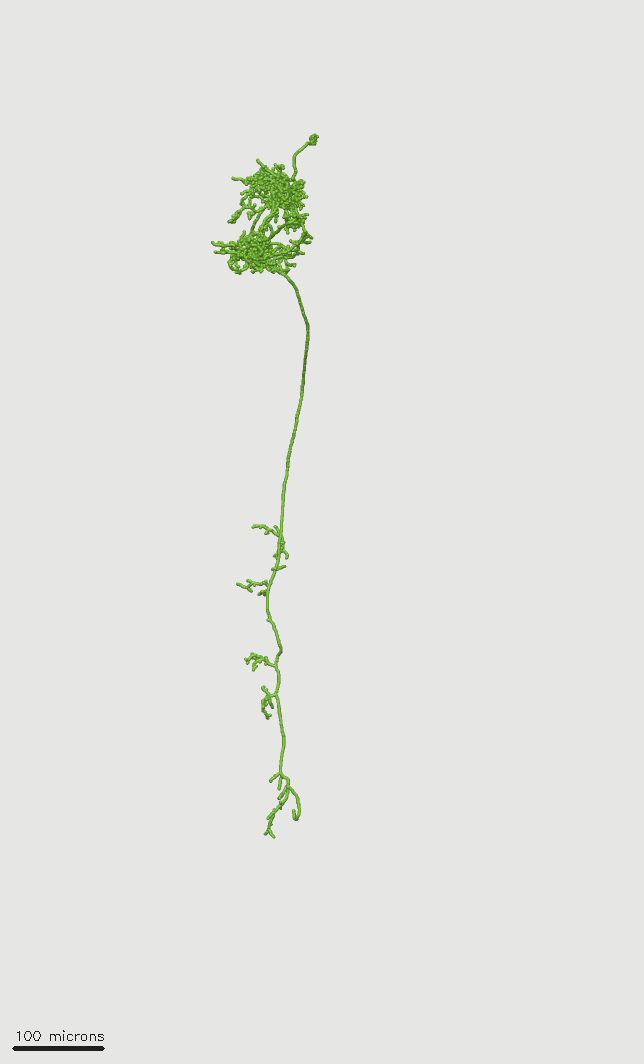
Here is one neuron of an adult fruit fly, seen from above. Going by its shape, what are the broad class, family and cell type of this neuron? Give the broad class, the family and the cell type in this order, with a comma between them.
descending neuron, DNbe, DNbe007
